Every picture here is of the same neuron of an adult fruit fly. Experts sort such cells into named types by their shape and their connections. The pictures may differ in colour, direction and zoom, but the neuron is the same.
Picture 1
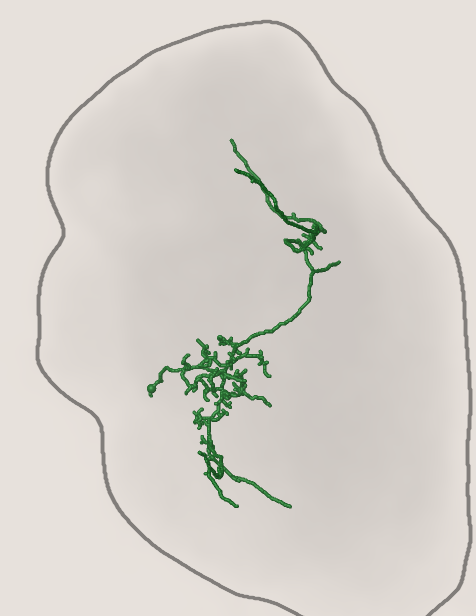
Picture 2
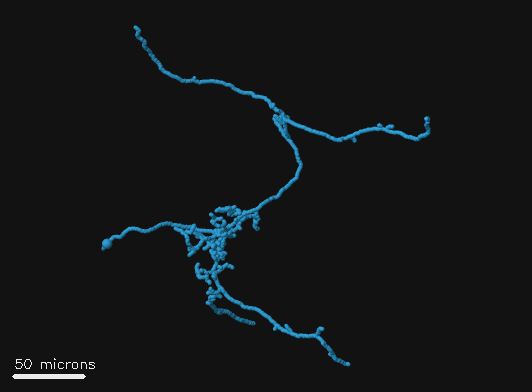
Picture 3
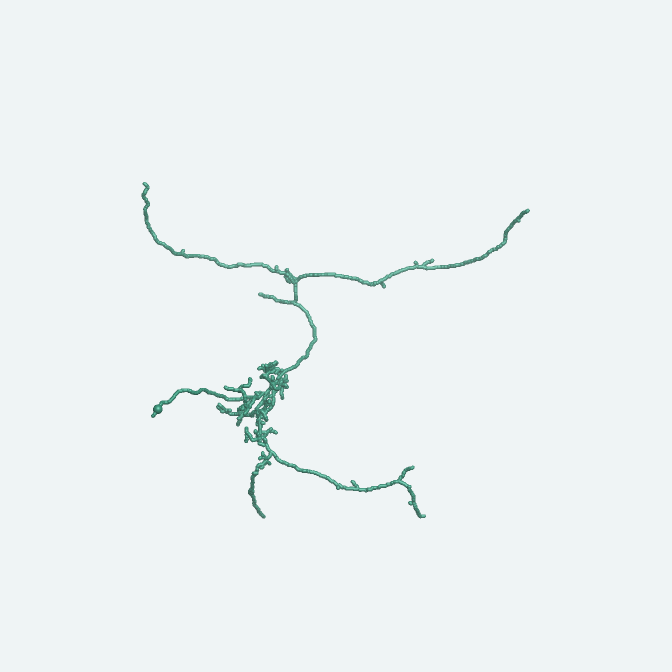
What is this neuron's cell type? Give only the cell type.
VES031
